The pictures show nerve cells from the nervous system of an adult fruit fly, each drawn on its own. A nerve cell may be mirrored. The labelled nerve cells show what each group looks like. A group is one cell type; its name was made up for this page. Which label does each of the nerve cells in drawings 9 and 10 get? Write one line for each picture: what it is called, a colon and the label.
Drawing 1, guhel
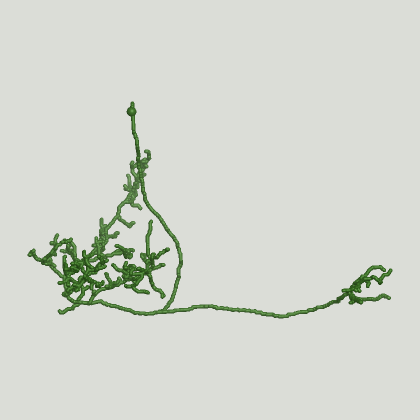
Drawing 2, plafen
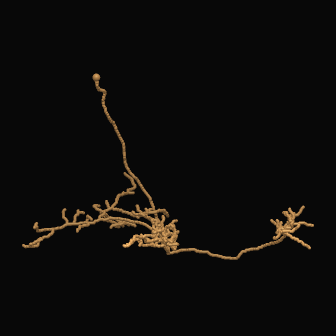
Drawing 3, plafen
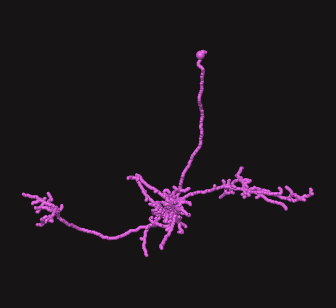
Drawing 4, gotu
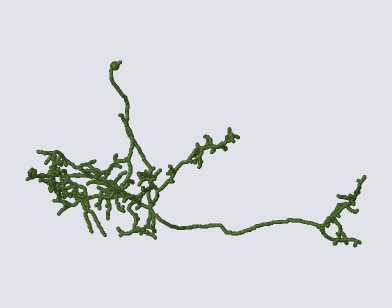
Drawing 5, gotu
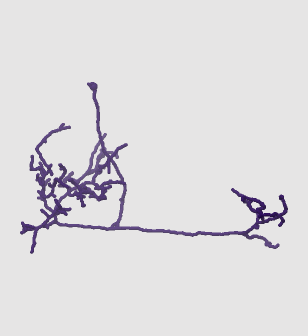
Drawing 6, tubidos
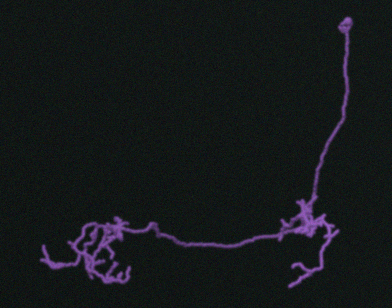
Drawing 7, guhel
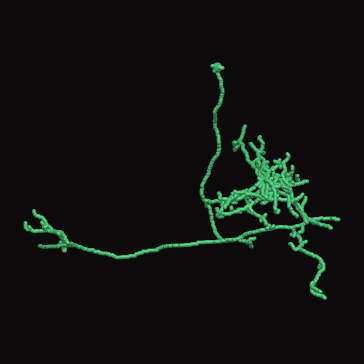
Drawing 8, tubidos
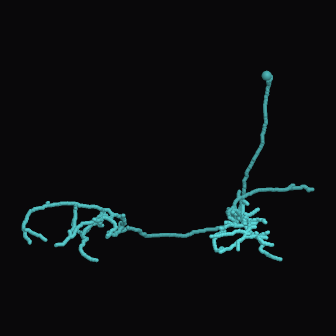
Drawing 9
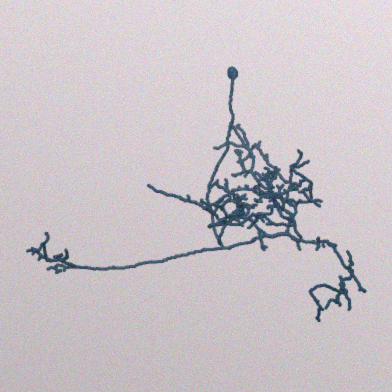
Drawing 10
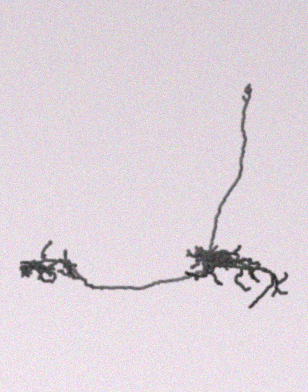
9: guhel
10: tubidos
